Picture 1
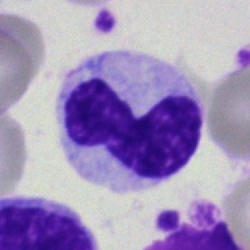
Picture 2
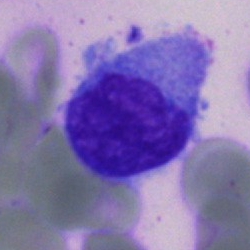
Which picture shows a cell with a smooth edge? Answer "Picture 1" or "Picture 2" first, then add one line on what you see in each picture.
Picture 1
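In picture 1: The cell outline is round and smooth.
In picture 2: The upper edge of the cytoplasm is ragged, with small fragments lying just outside it.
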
